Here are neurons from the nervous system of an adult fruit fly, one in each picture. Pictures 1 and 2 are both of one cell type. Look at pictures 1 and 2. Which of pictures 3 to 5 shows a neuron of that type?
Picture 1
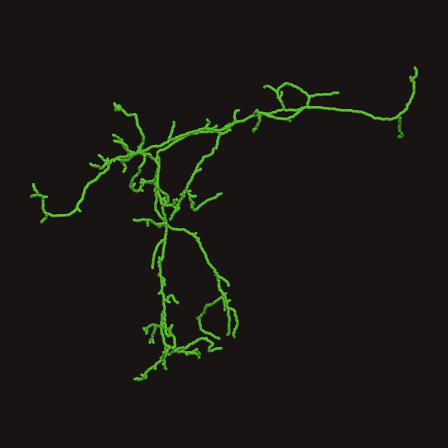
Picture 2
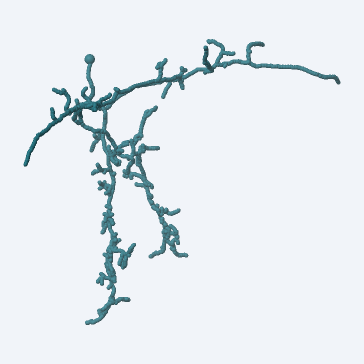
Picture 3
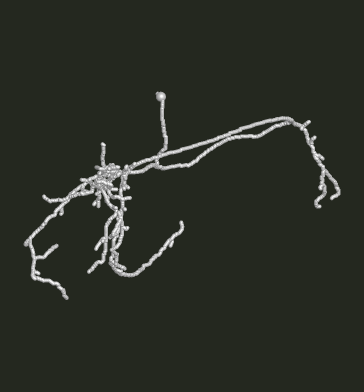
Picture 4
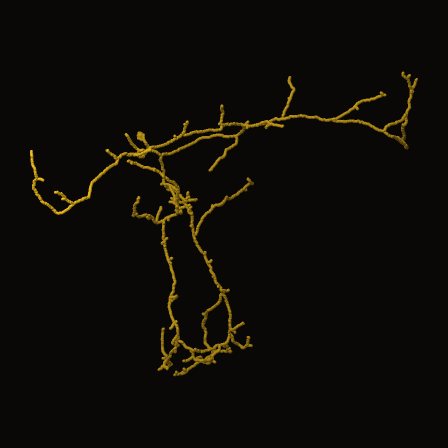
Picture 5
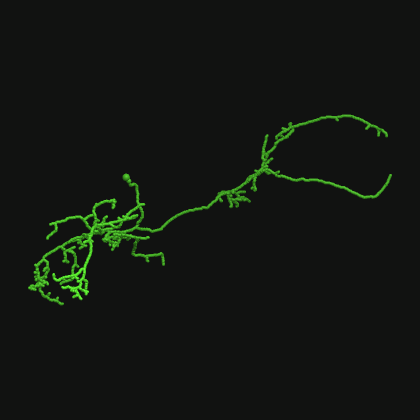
Picture 4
